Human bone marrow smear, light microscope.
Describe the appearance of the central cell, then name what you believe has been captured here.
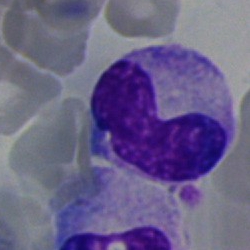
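The outline of the cell is round and smooth. A bean-shaped nucleus carries a deep notch along its upper side. It occupies the lower-left part of the cell, so most of the cytoplasm lies at the upper right. No coarse dark granules appear in the cytoplasm. It is a band neutrophil.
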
